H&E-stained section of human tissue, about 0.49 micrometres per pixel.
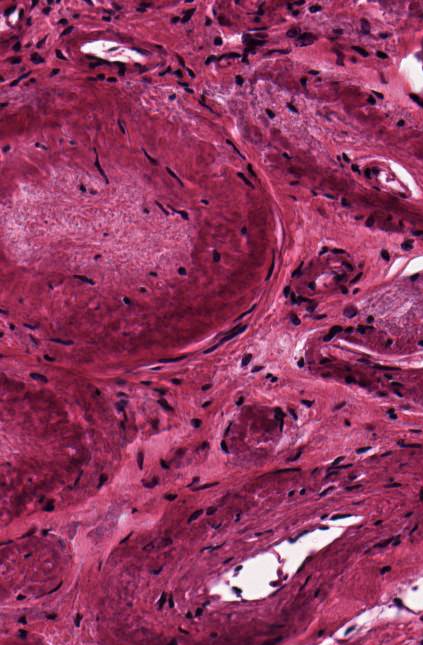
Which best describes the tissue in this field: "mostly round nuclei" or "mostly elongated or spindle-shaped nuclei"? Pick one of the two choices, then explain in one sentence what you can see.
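Mostly elongated or spindle-shaped nuclei. Nuclei within the nodular units are sparse, elongated and dark.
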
